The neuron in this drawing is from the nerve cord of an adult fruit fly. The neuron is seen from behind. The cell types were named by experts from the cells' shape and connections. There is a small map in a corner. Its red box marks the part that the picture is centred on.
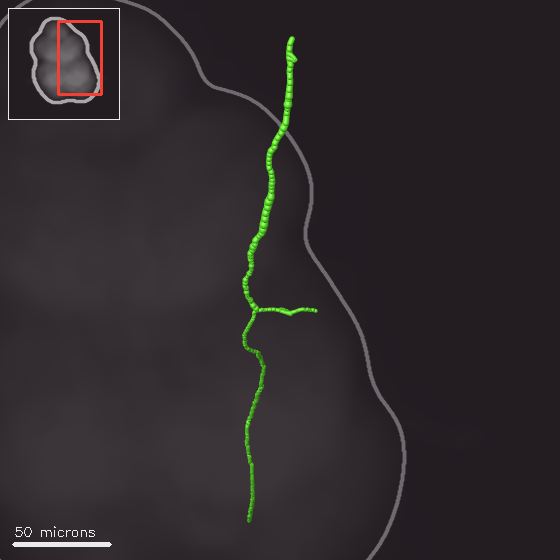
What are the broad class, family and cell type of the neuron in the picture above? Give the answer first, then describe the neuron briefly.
It is a sensory neuron ascending to the brain. Its family is called class mechanosensory proprioceptive. The cell type is SApp01. No cell body is drawn. From top to bottom in the picture it spans about 250 microns. There are a dozen or fewer branch ends.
